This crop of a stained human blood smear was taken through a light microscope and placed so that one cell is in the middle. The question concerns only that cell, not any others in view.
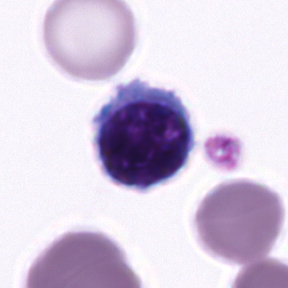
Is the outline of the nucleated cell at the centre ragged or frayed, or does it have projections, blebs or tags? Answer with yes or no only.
Yes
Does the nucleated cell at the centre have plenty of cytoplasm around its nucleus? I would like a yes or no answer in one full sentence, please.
No, scant cytoplasm surrounds the nucleus of this cell.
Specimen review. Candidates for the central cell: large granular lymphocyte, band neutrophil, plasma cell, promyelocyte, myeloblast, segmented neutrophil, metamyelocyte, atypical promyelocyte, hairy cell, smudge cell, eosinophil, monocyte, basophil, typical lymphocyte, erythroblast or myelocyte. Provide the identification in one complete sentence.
In the middle of this smear crop, the cell is a plasma cell.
